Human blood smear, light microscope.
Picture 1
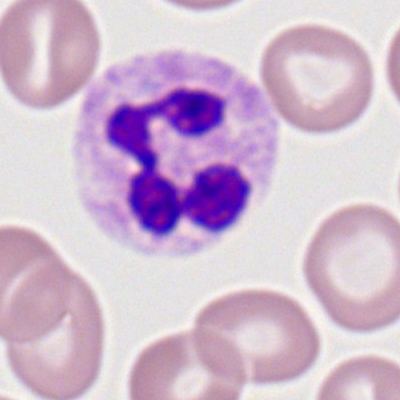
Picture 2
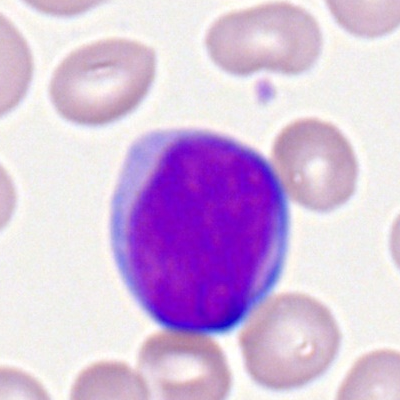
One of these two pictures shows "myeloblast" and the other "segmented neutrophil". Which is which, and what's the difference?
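Item one, identity: picture 1 holds a segmented neutrophil, picture 2 a myeloblast. Item two, outline: round and smooth for the segmented neutrophil, smooth and roughly round for the myeloblast. Item three, chromatin: in the segmented neutrophil it is dark purple and densely clumped, with no nucleoli visible.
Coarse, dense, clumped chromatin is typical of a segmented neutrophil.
Item four, amount of cytoplasm: abundant in the segmented neutrophil, but only a thin rim around the nucleus in the myeloblast.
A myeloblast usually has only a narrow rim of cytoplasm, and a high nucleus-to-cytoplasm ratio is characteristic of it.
Item five, colour and granules: the segmented neutrophil's cytoplasm is pale pinkish-lilac and filled with fine, faint granules, while the myeloblast's is pale blue with no visible granules.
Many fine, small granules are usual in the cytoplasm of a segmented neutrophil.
Item six, vacuoles: none in either cell. Item seven, surroundings: a small purple fragment lies just above and to the right of the myeloblast.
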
